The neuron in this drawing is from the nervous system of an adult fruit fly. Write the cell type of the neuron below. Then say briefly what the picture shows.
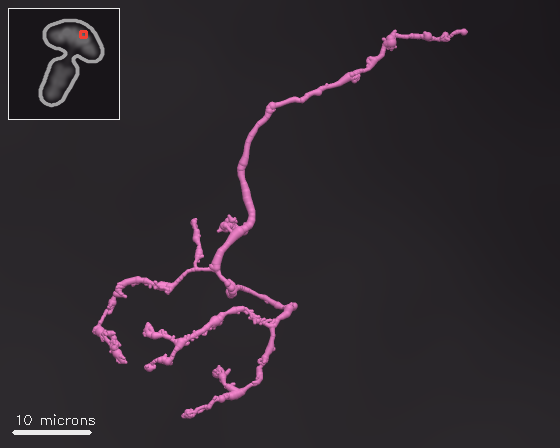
It is of cell type ORN_V. This is a sensory neuron entering the brain. It is in the brain and does not reach the nerve cord. The drawing shows no cell body. From top to bottom in the picture it spans about 50 microns.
